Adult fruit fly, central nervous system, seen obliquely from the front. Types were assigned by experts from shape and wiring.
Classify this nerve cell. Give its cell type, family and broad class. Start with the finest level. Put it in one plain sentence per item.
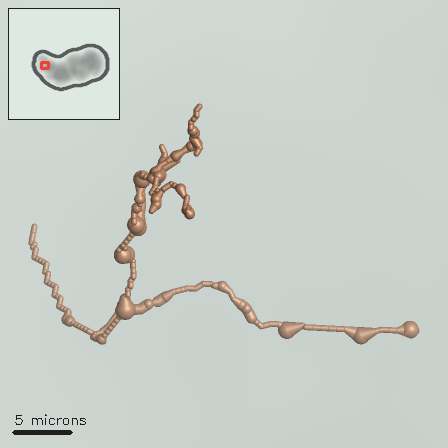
Type SNta38 of class mechanosensory tactile, a sensory neuron entering the nerve cord.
